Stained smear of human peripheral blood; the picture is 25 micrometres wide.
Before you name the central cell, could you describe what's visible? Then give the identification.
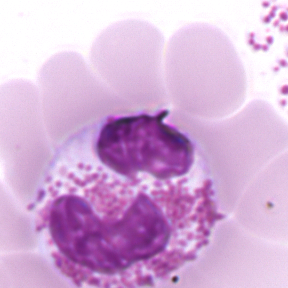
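Two separate lobes make up the nucleus, an upper one and a larger lower one. Many coarse round granules of similar size fill the cytoplasm; they are pink-red and clearly lighter than the nucleus. The cell is an eosinophil.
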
